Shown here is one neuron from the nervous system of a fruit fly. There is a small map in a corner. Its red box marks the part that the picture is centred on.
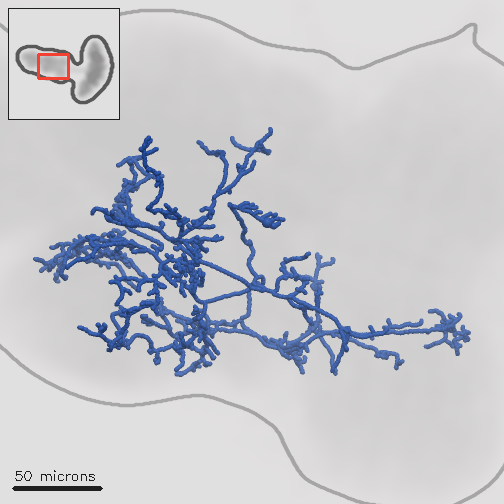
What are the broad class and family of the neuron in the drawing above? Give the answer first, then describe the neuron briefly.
It is a nerve-cord intrinsic neuron. The family is hemilineage 10B. It lies in the nerve cord. The cell body is in the middle of the picture. By the scale bar it is about 250 microns wide in this view.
